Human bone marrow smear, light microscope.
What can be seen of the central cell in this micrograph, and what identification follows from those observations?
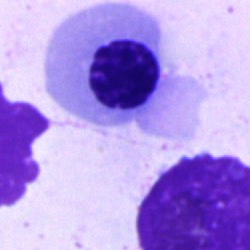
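Cytoplasm pale greyish blue, without granules. Nucleus off-centre, toward right side of cell. No nucleolus visible. Erythroblast.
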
